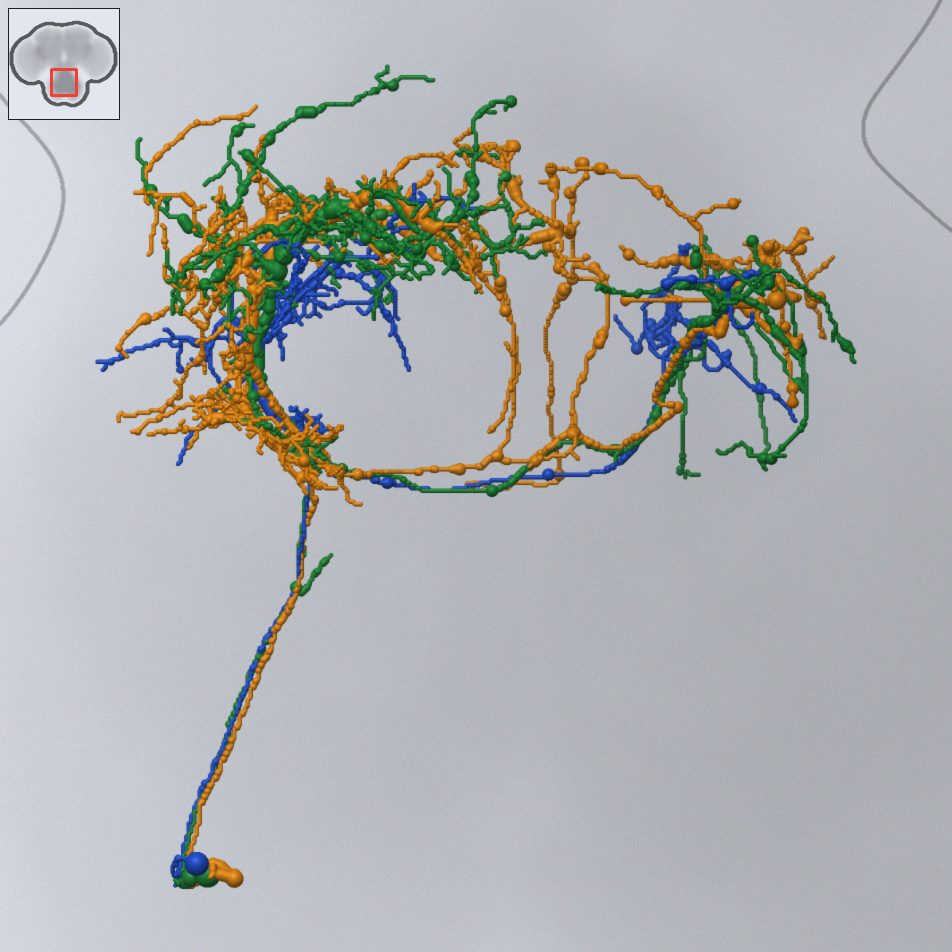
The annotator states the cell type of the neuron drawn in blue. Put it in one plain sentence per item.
The cell type is IN07B084.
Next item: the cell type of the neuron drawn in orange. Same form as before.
The cell type is IN07B038.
